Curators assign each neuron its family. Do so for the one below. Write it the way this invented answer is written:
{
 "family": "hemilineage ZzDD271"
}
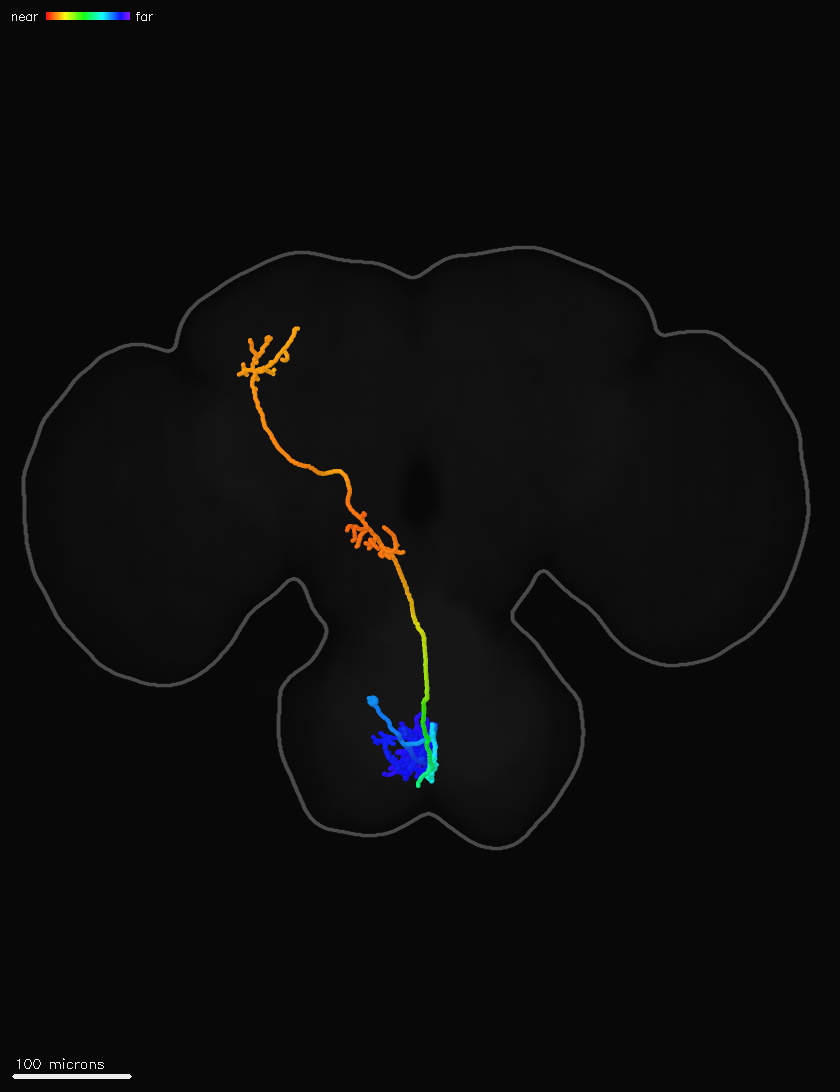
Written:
{
 "family": "hemilineage 17A"
}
